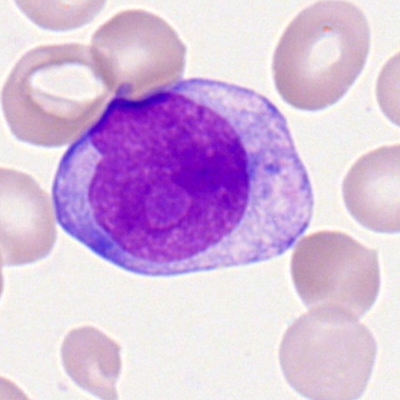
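Myeloblast at the centre of a stained blood smear. The outline is broadly rounded, though slightly angular, with a few flattened edges. Toward the lower part of the nucleus, I can make out a pale, rounded nucleolus. The cytoplasm is moderate in amount and pale blue, turning a darker blue at the rim. Scattered within it are a few fine purplish-red granules.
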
